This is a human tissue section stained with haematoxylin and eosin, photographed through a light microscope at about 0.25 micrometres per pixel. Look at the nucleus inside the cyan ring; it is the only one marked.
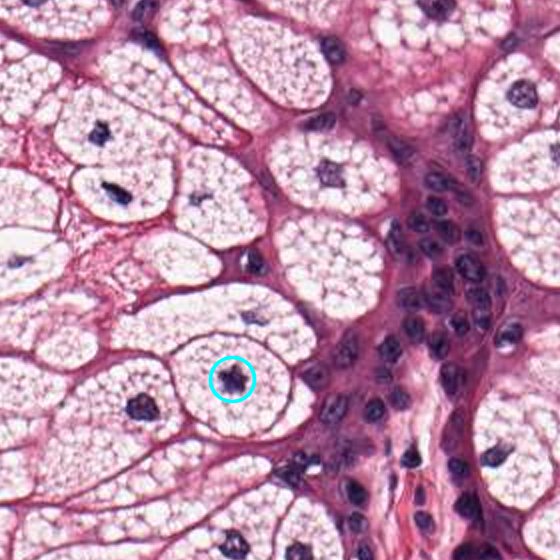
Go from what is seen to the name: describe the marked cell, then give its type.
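The nucleus sits in the middle of the cell and is dark and compact, with an irregular, notched, star-like outline. The cytoplasm is plentiful and pale, filled with many small clear vacuoles that give it a bubbly, foamy look. The cell is round, with a sharp, thin pink border separating it from its neighbours. It lies packed among other large, similarly foamy cells, close to a strip of smaller, darker, crowded cells on its right. This is a sebaceous gland cell.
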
